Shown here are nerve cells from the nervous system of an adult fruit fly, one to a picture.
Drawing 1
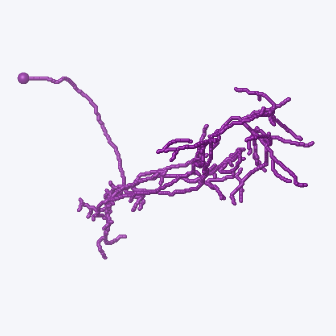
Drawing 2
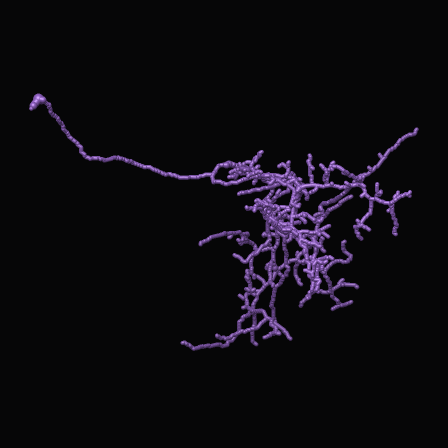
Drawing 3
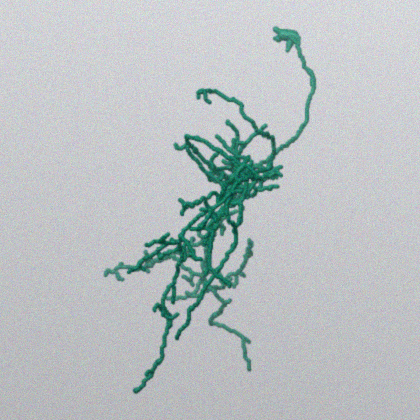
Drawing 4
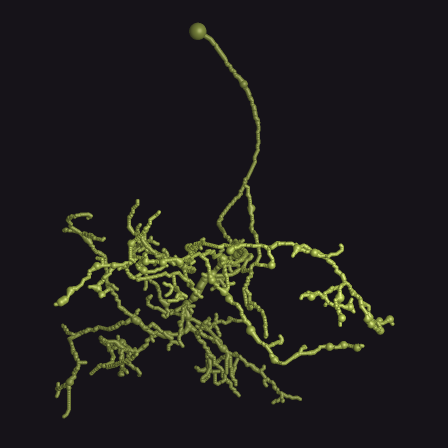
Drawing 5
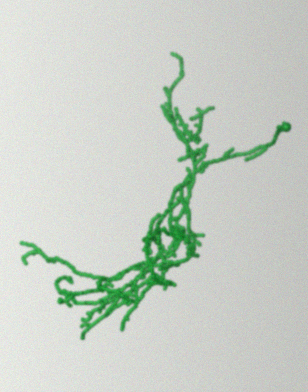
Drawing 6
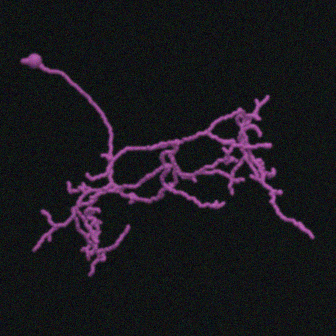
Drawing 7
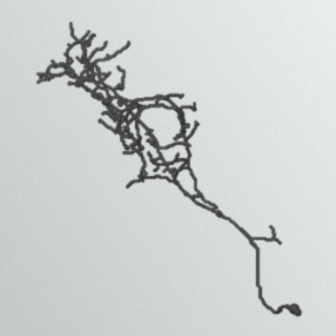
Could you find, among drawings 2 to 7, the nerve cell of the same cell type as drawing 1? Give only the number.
6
